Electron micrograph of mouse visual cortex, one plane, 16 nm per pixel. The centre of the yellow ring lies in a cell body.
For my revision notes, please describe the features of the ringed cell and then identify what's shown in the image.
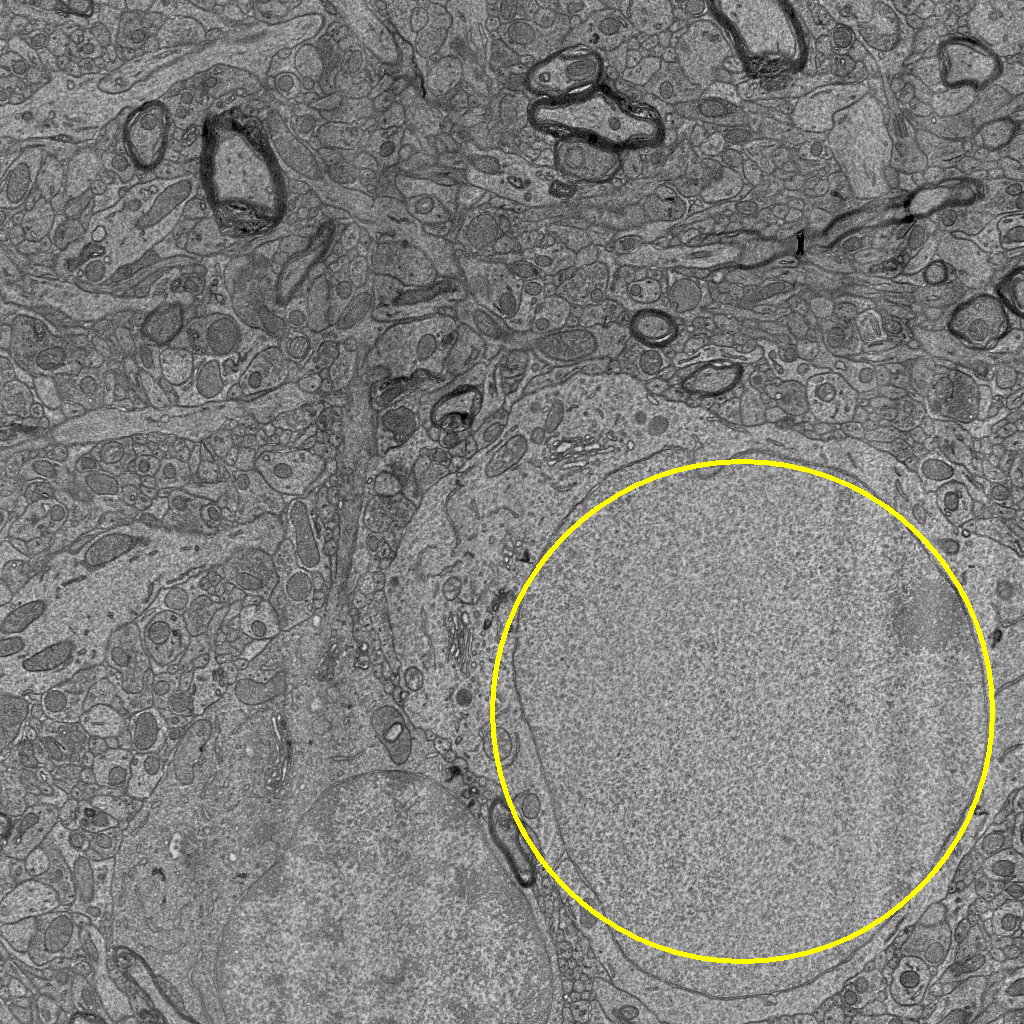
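A large round nucleus fills nearly the whole ring, its outline smooth, without deep infoldings. Small stacked Golgi membranes lie in the cytoplasm upper left of it. Close by, lower left, lies another cell body with a large pale nucleus. It is an excitatory neuron.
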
